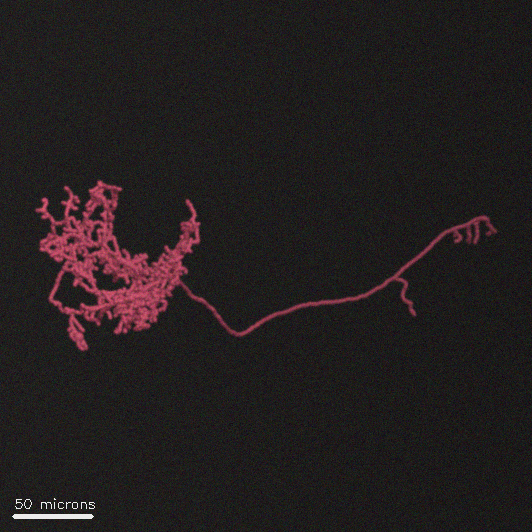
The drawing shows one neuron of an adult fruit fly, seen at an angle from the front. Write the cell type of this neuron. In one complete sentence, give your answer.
As a matter of cell type, the neuron is DNge046.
